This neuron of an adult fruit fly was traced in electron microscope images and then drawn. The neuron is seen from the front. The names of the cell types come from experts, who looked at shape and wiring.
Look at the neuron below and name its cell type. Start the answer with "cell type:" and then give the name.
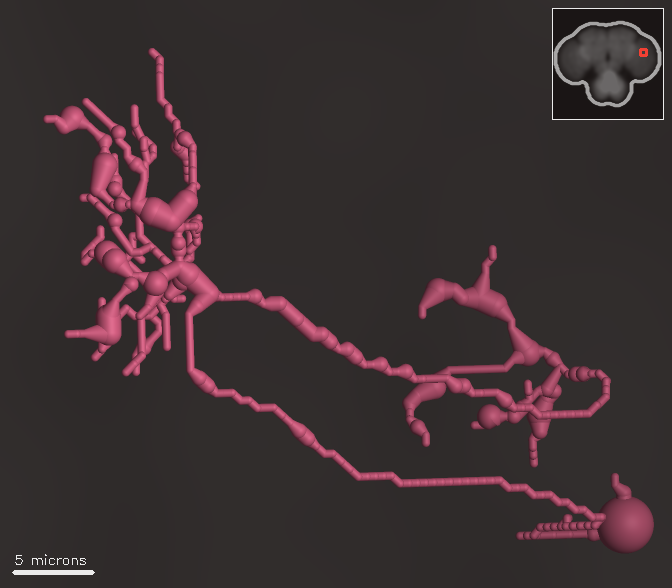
cell type: T5b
